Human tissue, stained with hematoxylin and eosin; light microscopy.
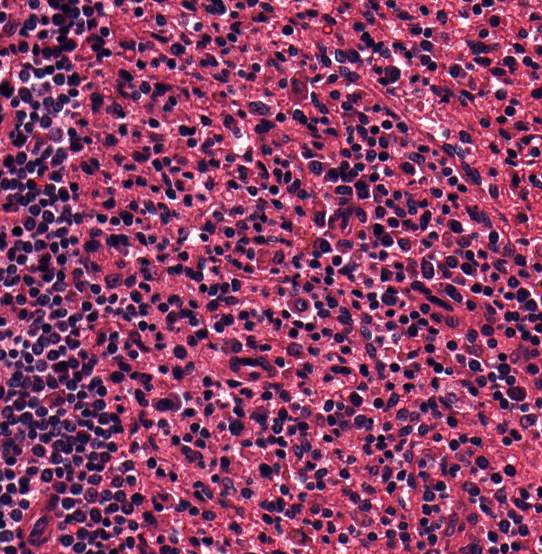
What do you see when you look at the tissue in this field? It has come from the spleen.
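The field is densely cellular throughout, without large empty spaces. Small lymphocytes, with round dark nuclei and scant cytoplasm, are the most numerous cells. They are most tightly crowded along the left edge. In the centre and right, larger cells with paler oval nuclei and pink cytoplasm are scattered among the lymphocytes.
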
